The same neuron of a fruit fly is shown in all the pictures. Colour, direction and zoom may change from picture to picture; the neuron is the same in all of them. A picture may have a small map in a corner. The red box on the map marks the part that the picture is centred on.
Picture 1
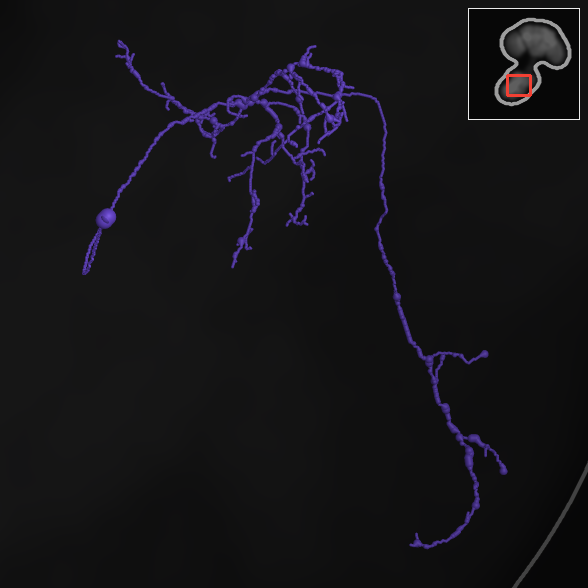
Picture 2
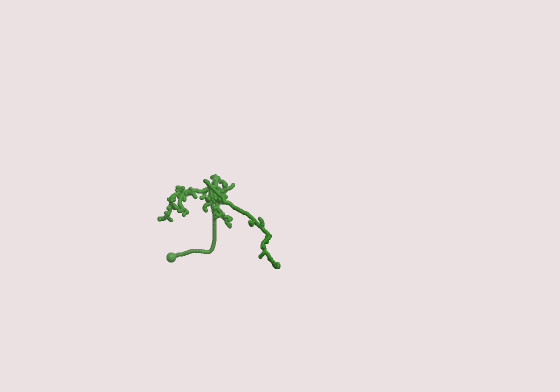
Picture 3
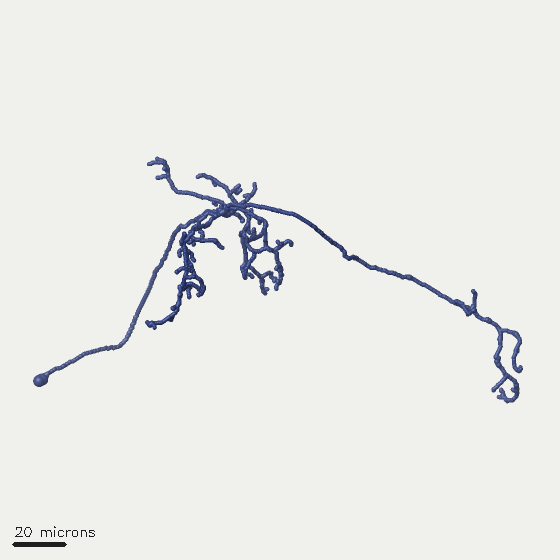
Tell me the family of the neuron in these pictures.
hemilineage 07B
